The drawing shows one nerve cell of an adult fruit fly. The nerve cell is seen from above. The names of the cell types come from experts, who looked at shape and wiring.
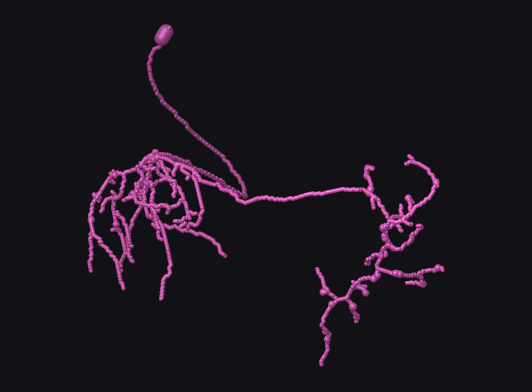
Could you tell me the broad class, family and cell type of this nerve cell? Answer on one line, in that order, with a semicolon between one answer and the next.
central-brain intrinsic neuron; hemilineage VPNl&d1_dorsal; LHAV5a4_c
